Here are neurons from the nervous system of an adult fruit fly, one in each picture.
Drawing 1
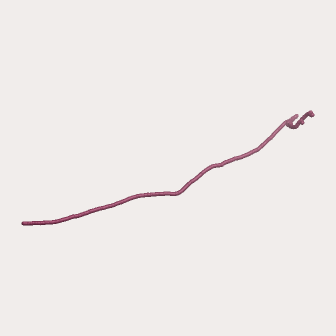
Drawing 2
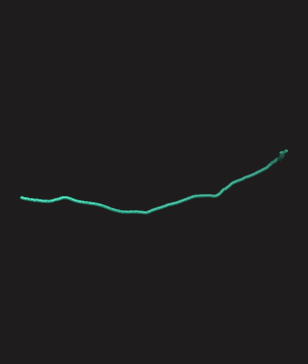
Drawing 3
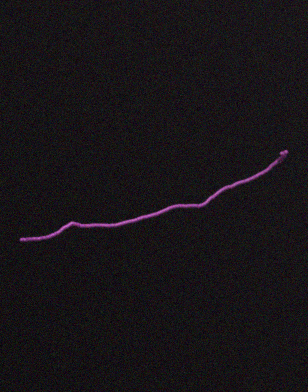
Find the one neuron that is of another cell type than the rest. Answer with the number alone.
1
